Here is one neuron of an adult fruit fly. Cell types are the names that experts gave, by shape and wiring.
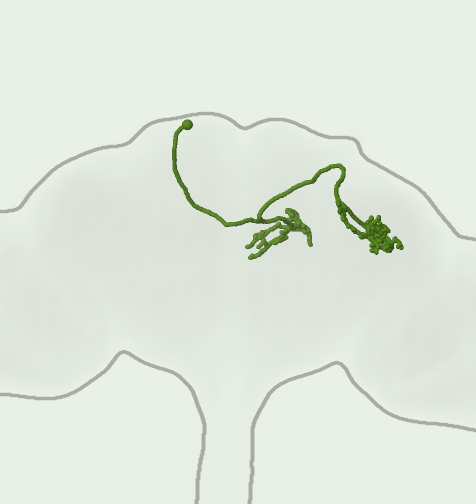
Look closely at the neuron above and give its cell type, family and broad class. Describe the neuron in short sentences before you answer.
It lies in the brain. The cell body is at the top of the picture. The cell type is mAL4I. Its family is hemilineage CREa1_ventral. It is a central-brain intrinsic neuron.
